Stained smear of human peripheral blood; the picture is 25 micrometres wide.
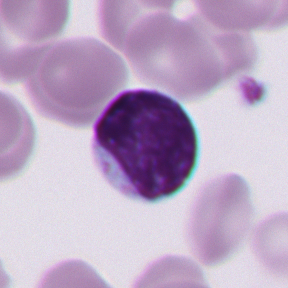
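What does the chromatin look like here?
Dense, dark purple and coarsely clumped.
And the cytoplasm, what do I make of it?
It is pale bluish-grey, and I see no distinct granules in it.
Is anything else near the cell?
Yes, a small purple fragment lies apart from it, to its upper right.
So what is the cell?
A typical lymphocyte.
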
